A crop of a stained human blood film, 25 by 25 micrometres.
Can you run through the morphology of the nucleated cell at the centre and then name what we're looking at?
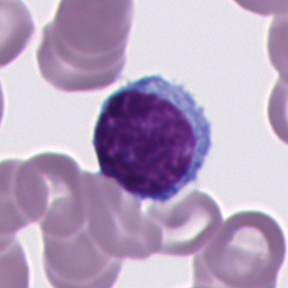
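It's round in outline, with a round nucleus that has no indentation. No granules in the cytoplasm. Over on the right side, the cell margin goes finely fuzzy and irregular. That's a typical lymphocyte.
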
